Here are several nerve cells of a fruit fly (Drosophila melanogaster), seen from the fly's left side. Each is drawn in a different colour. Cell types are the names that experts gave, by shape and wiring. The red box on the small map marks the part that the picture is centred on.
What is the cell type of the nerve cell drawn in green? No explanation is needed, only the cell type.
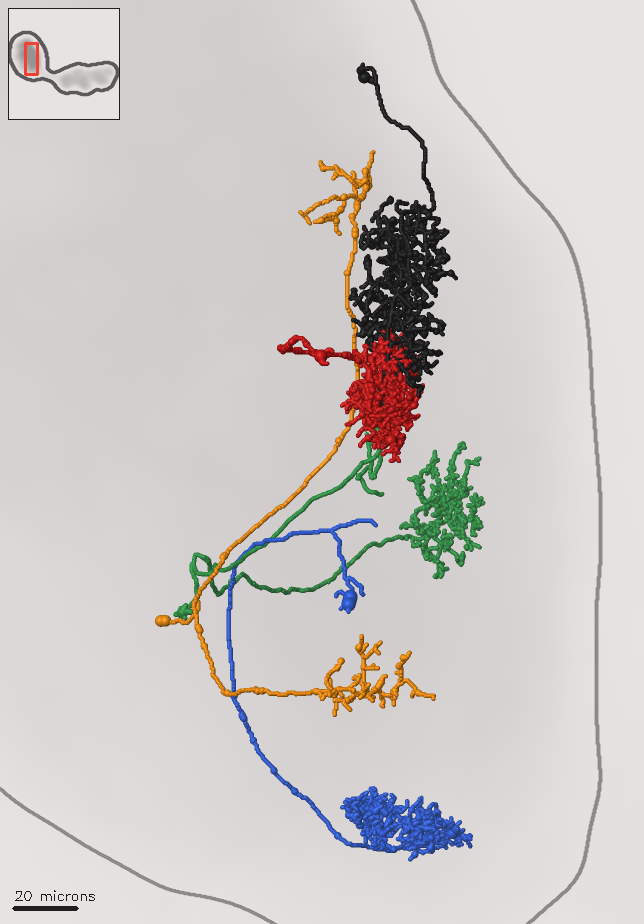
MeLo7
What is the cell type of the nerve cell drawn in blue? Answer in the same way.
MeLo9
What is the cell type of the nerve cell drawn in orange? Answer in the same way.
MeVP1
